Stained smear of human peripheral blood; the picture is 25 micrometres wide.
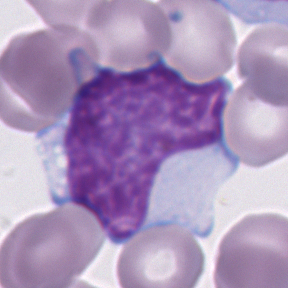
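Myeloblast. First, the nucleus of this myeloblast fills most of the cell and is angular and irregular. Second, the cytoplasm is deeper blue at its outer edge than near the nucleus and shows no granules. Third, the narrow cytoplasmic strip on the left holds small clear vacuoles.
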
